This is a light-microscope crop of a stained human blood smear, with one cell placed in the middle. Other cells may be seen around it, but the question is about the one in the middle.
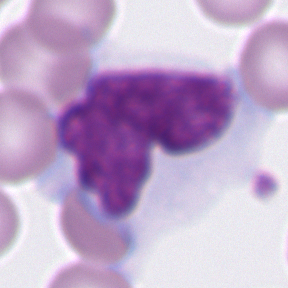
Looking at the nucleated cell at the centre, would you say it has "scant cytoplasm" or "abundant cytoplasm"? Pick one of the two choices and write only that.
Abundant cytoplasm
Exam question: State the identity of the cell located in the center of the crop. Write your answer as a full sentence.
This crop is built around a monocyte at its centre.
